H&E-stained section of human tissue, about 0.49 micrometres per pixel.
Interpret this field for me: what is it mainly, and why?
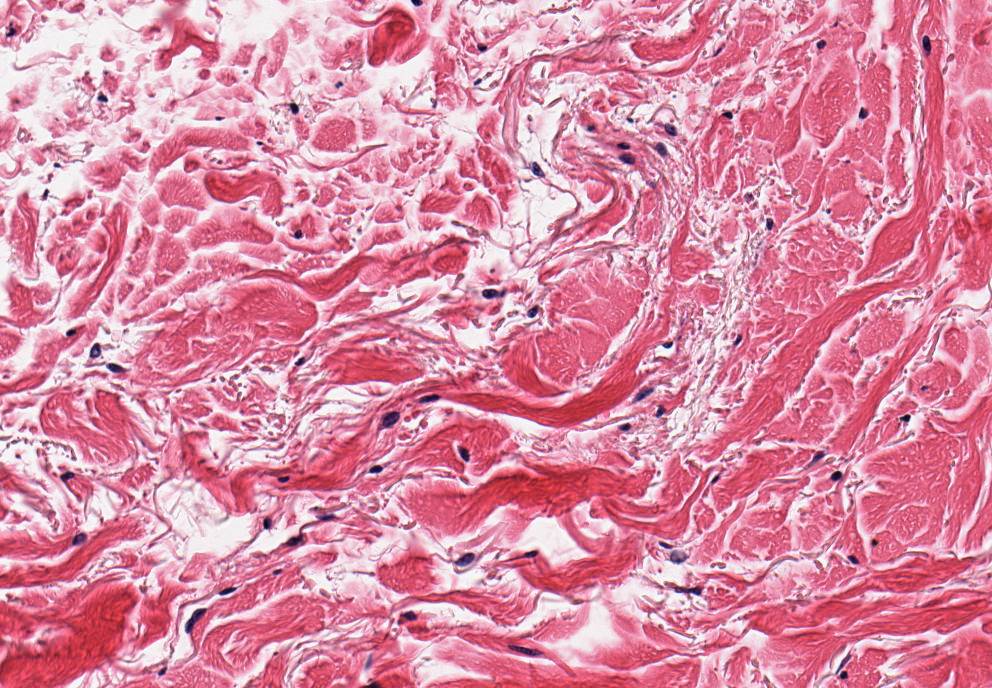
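Dermis makes up this field: thick, bright pink collagen bundles, with no epithelium. The bundles run in many different directions, interwoven rather than lying parallel.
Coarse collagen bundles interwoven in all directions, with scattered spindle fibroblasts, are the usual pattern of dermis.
Cells are sparse, mostly small, dark, elongated fibroblast nuclei lying singly between the bundles, not the Schwann cell nuclei crowded into perineurium-bound fascicles that are usual in peripheral nerve. Near the centre, a looser area of fine, pale, wispy fibrils lies between the thick bundles.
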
